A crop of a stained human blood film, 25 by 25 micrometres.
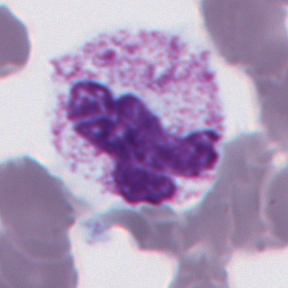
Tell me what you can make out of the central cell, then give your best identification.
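Look first at the nucleus: it is divided into several irregular lobes joined together, stretching diagonally from upper left to lower right, with dense, dark purple chromatin. Small pinkish-red granules are scattered throughout the cytoplasm. This is a segmented neutrophil.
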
